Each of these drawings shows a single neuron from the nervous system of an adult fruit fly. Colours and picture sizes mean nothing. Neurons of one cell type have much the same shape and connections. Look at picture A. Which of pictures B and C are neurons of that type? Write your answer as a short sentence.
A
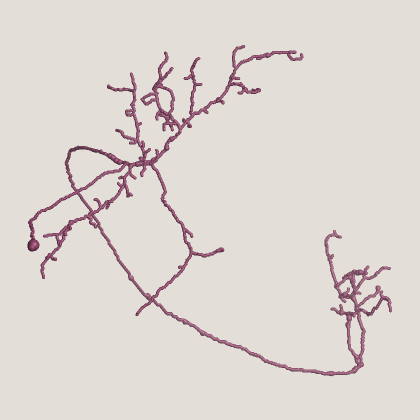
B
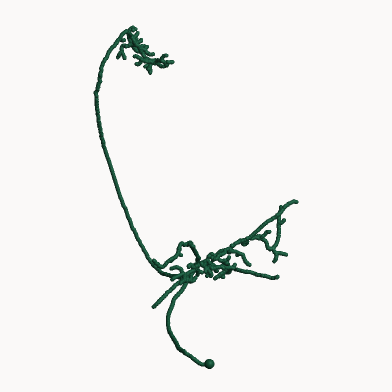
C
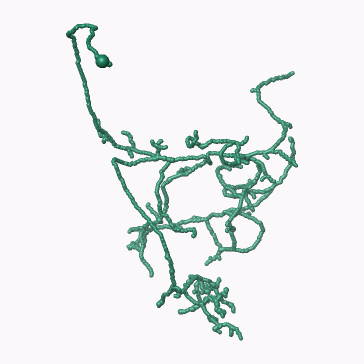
Picture B is of the same cell type.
